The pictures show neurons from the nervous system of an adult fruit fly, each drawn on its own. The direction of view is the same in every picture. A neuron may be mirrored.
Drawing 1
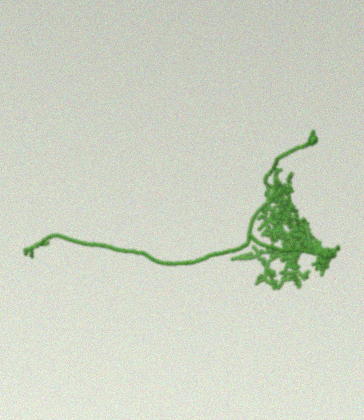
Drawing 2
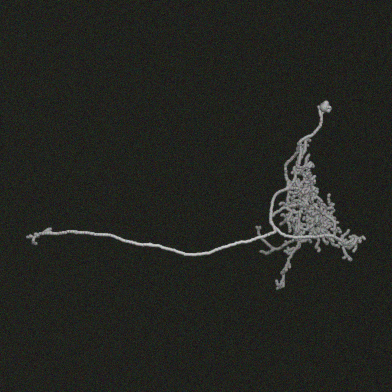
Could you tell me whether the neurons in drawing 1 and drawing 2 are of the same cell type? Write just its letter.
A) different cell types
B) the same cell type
B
